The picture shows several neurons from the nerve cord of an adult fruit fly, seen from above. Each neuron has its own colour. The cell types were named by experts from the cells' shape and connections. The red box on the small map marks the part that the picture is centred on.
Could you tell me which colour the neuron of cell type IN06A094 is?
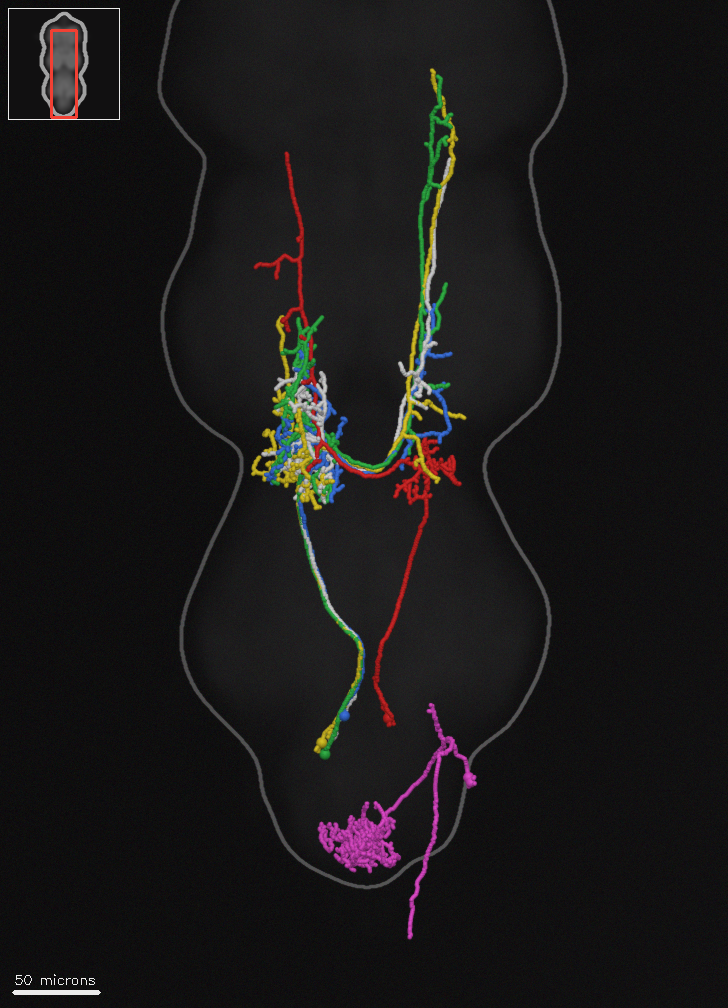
red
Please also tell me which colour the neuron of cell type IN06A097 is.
blue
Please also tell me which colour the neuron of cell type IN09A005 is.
magenta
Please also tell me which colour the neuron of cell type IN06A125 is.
white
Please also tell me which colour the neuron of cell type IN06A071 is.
yellow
